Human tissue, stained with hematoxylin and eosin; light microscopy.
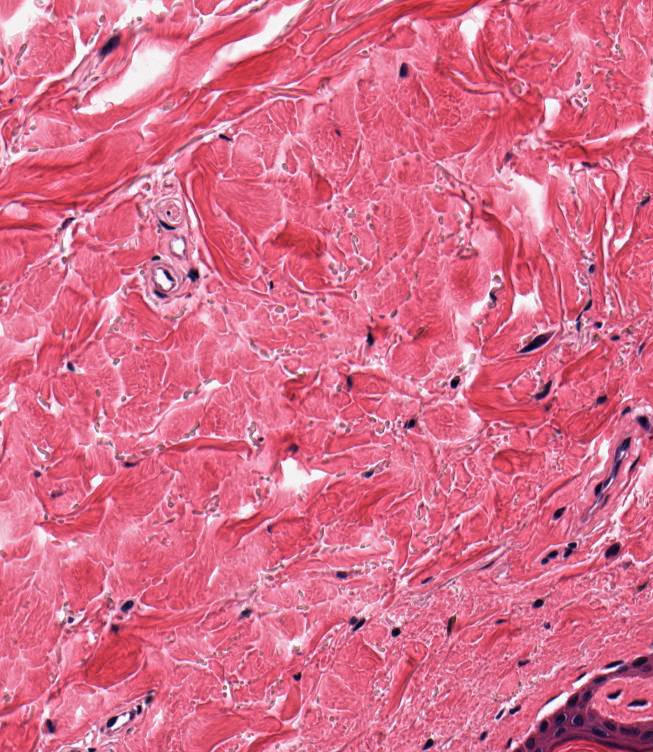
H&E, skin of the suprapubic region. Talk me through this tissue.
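Cells are few in this field. Small, dark, spindle-shaped nuclei are scattered between the collagen bundles. Narrow white clefts separate many of these bundles. In the upper left, a few small round vessels, each with a thin rim of cells, lie grouped together. No fat cells appear anywhere in the field.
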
